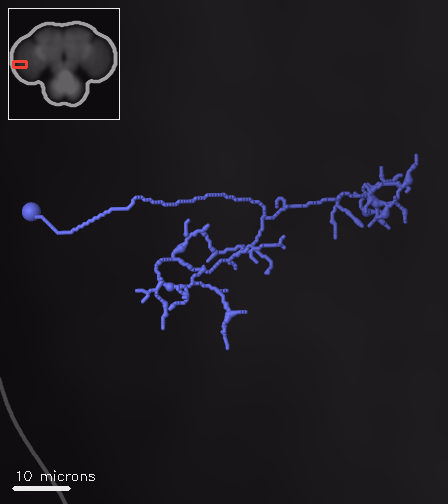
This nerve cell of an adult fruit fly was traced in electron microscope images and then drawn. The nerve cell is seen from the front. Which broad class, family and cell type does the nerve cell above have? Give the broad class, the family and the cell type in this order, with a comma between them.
optic-lobe intrinsic neuron, Mi, Mi2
